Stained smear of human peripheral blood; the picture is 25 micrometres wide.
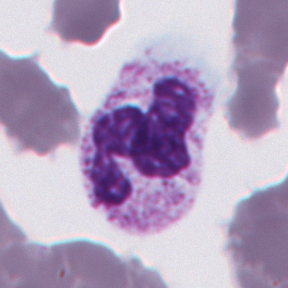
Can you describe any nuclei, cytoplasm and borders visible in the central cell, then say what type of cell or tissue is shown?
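Taking each feature in turn, the cell outline is smooth and roughly oval. The nucleus shows no nucleoli. Small pink-violet granules are scattered through the cytoplasm, and they are sparser along the upper edge of the cell than elsewhere. This is a segmented neutrophil.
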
